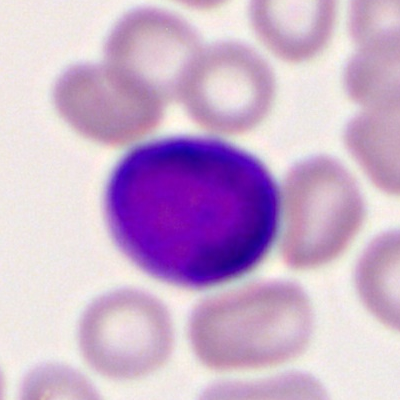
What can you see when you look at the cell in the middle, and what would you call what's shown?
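Round to slightly oval cell, smooth outline. Somewhat larger than neighbouring red cells. Nucleus fills nearly whole cell; only a very thin rim of cytoplasm. No granules visible. Myeloblast.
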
